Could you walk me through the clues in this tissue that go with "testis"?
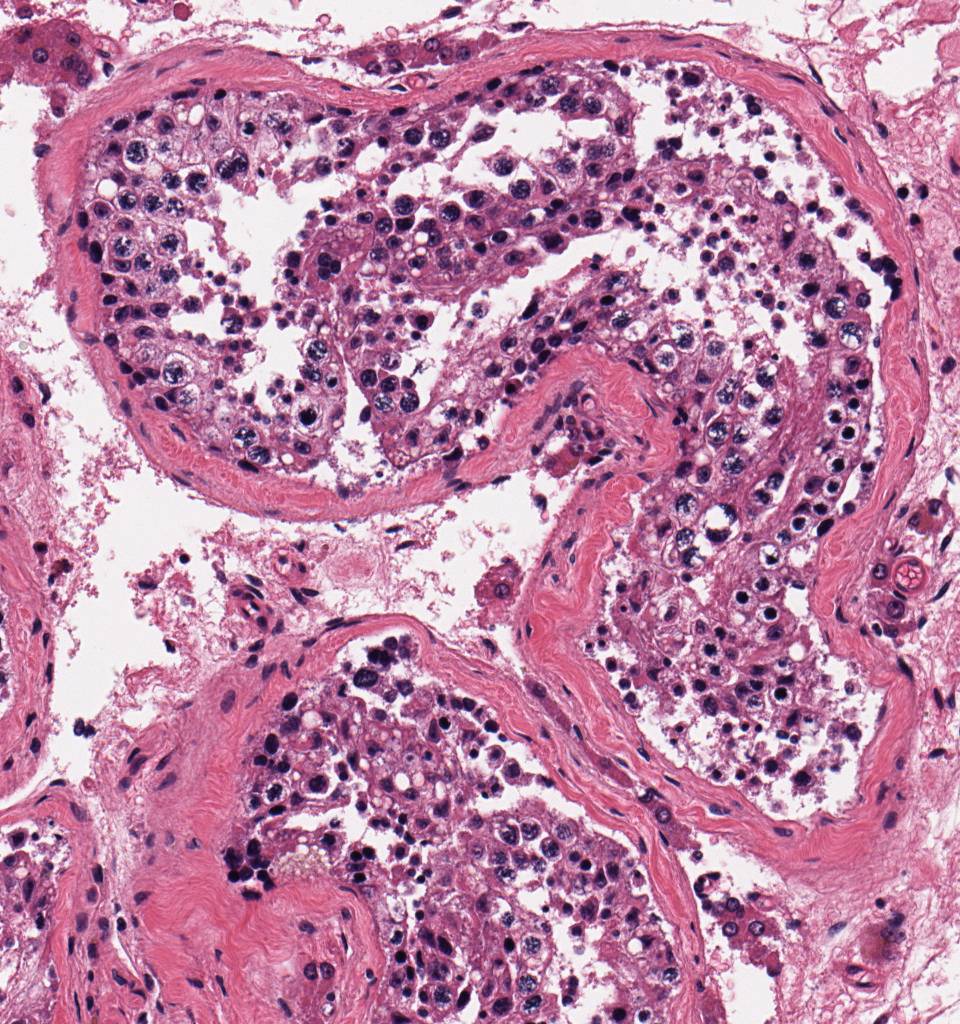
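The tissue is testis. A few large, winding tubular profiles fill the field, the biggest curving through the upper half and down the right side, in keeping with the seminiferous tubules of the testis. In the tubule walls, flattened spindle nuclei run parallel to the tubule outline.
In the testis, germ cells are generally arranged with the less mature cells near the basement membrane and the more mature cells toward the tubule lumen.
Here the inside of the tubules is crowded with large round cells that have round nuclei, coarse chromatin and pale cytoplasm. Many small, dense, very dark round nuclei lie scattered among these larger cells.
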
